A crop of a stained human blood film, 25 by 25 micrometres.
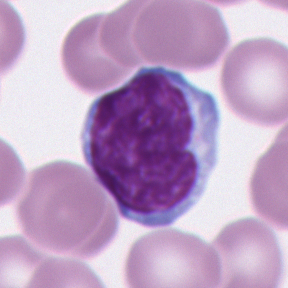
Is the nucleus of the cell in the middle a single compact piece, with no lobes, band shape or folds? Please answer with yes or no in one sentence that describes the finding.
Yes, one compact round, oval or kidney-shaped mass makes up the nucleus.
